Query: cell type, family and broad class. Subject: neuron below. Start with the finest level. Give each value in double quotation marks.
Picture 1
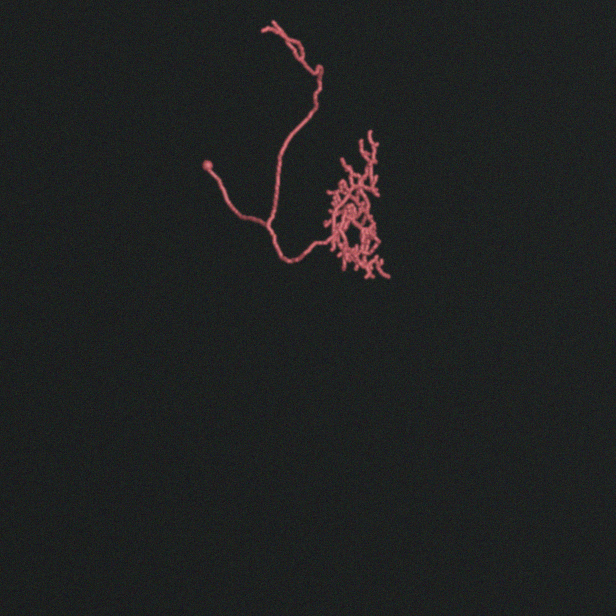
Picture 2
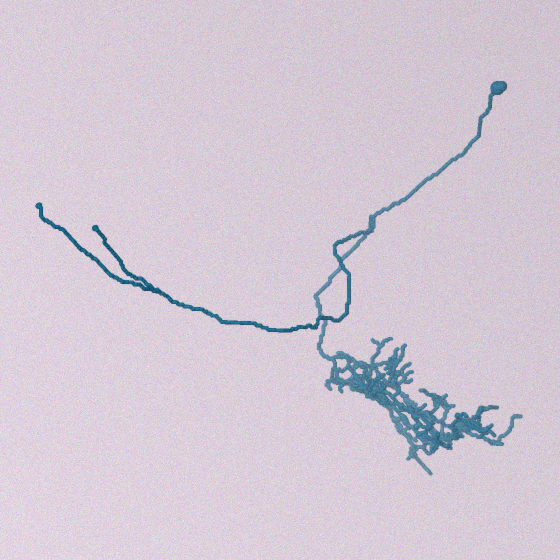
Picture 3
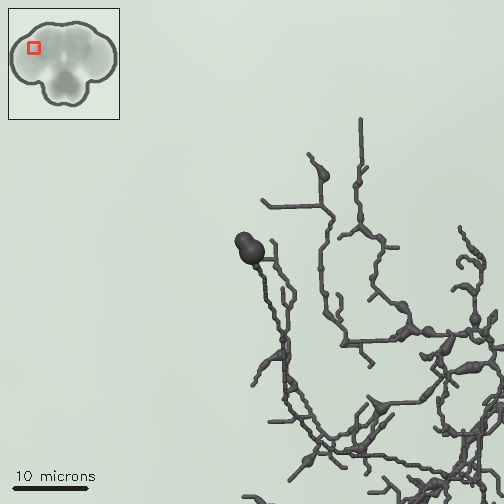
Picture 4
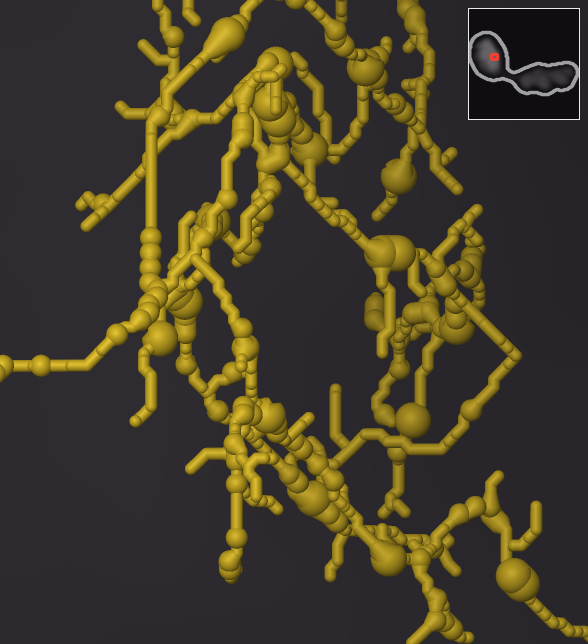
"LC28", "LC", "visual projection neuron"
